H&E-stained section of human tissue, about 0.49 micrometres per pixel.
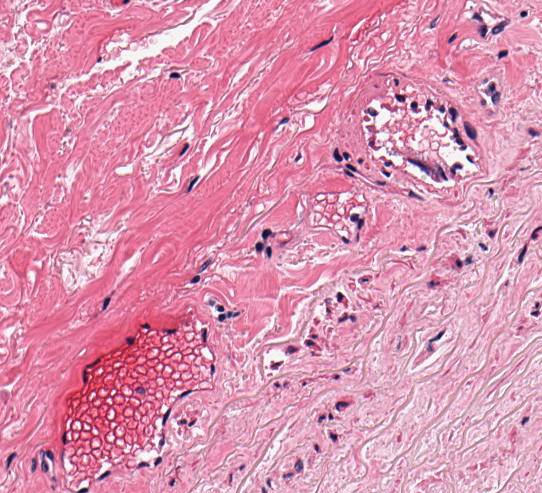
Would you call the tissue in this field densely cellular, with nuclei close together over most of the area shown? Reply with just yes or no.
No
